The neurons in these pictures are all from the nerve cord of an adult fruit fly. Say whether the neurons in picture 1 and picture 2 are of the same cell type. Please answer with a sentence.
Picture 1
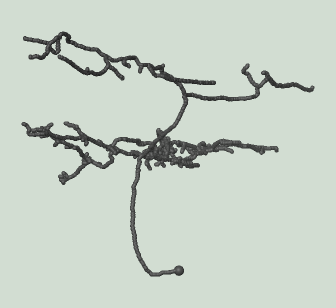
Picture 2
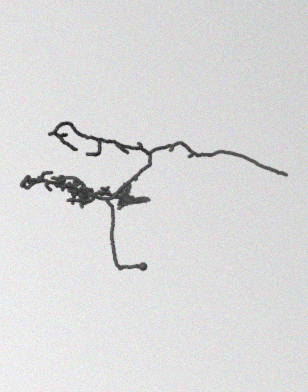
They are of different cell types.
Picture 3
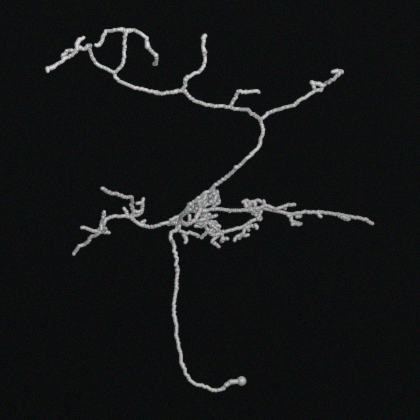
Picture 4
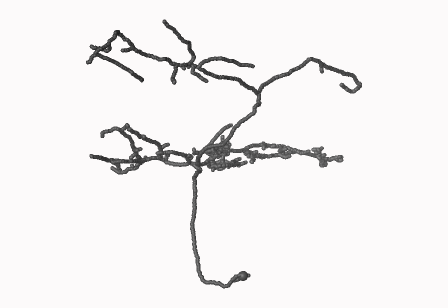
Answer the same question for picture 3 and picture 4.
They are of different cell types.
